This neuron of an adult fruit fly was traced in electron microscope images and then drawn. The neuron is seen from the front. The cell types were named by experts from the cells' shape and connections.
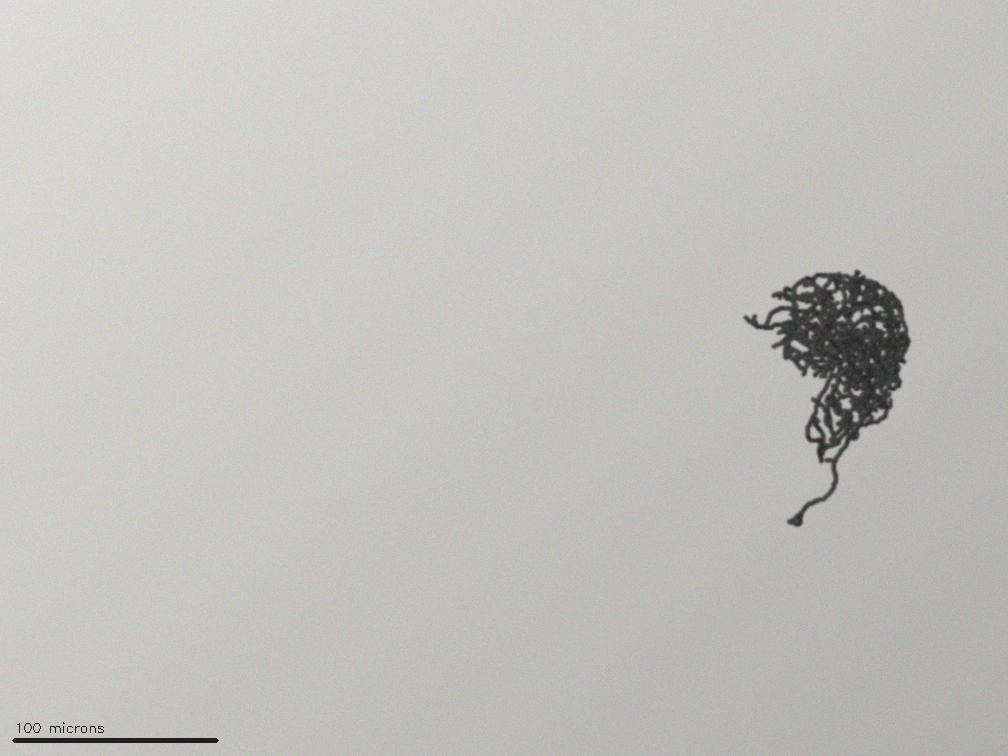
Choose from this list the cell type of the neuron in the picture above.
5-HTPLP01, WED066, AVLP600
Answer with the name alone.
AVLP600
